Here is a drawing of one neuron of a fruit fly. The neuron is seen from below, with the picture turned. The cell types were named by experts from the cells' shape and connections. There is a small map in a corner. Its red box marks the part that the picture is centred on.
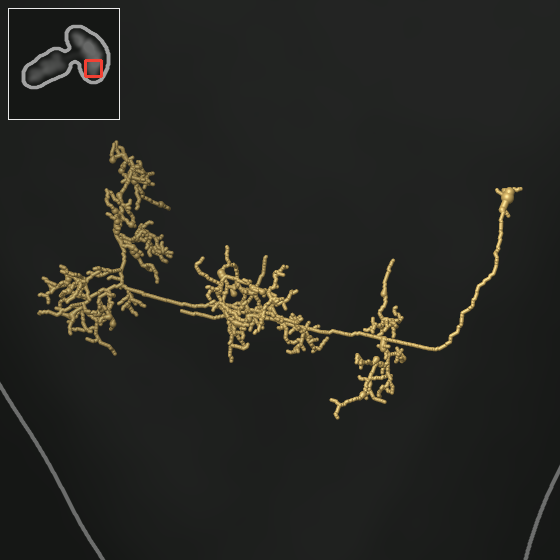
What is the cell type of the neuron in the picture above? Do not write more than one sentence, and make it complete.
The neuron belongs to cell type TmY15.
